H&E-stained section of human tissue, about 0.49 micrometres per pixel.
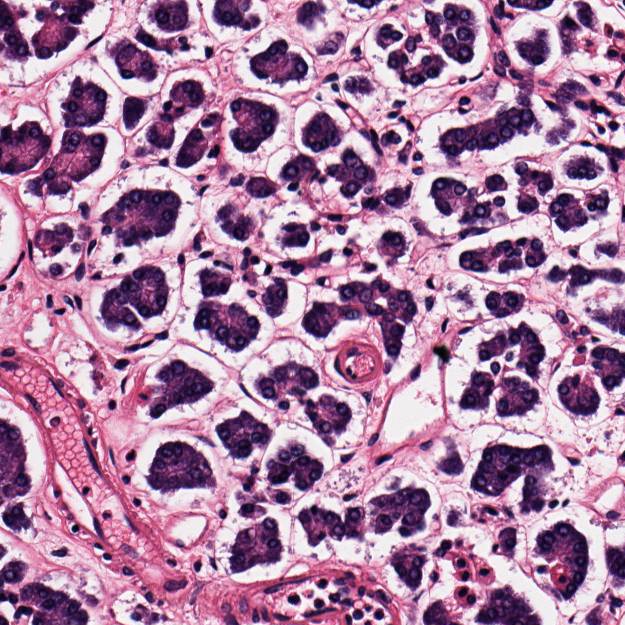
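Pancreas. Notice the closely packed rounded cell nests that fill almost the whole field, separated only by thin partitions. Each has a central clump of dark purple cytoplasm within a pale, clear rim. At lower left, a vessel packed with red blood cells runs diagonally downward.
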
